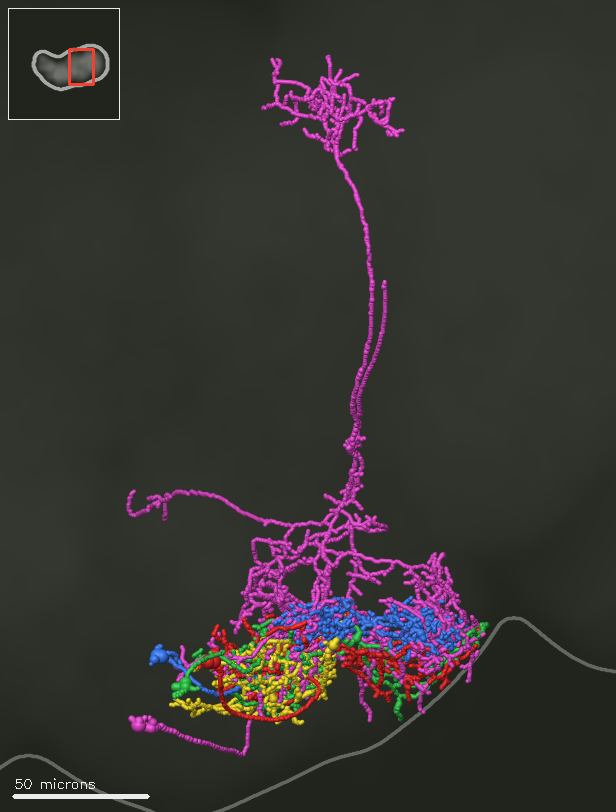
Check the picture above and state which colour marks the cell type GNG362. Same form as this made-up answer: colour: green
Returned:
colour: yellow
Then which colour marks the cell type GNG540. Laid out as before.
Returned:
colour: magenta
